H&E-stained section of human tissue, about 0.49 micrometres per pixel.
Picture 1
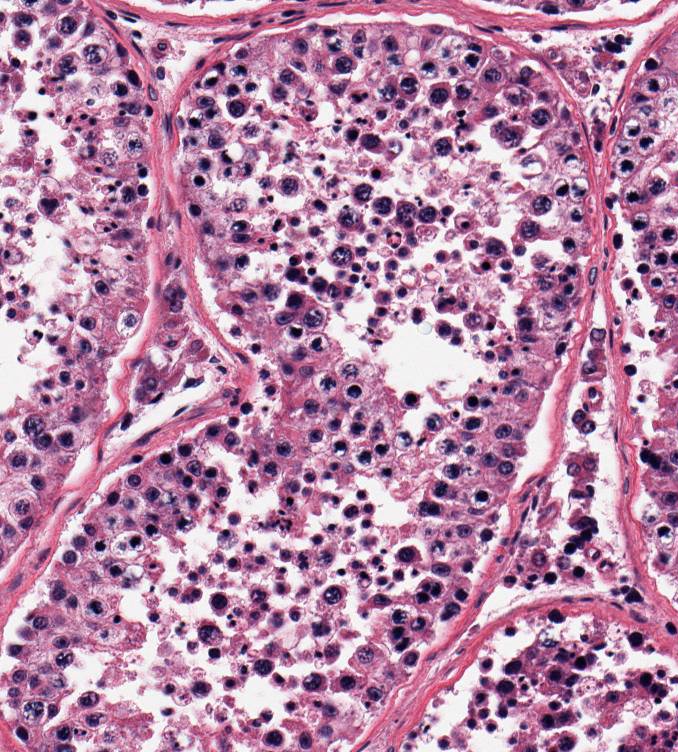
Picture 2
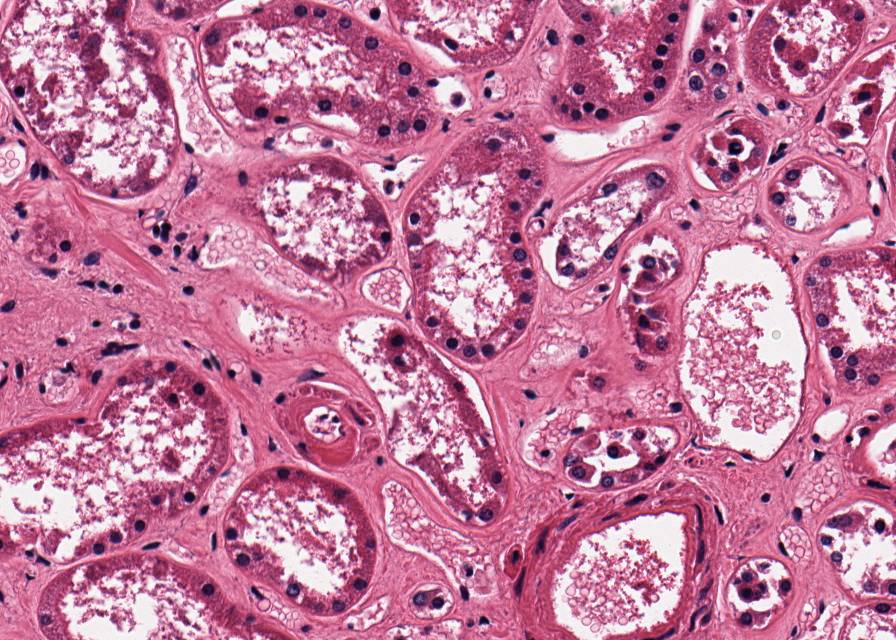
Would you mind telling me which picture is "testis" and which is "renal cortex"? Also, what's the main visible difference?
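The testis occupies picture 1, while picture 2 is renal cortex. In picture 1, closely packed rounded tubules fill the field, one large tubule central and parts of others cut off at the edges, each bounded by a thin pink fibrous wall with flattened, elongated dark nuclei. These tubules are lined by stratified epithelium many cells thick, made of rounded cells, with many small cells bearing dense, very dark round nuclei toward the lumen side. The tubules of picture 2, by contrast, have a single layer of lining cells whose round, dark nuclei sit in a row along the basal edge and whose pink granular cytoplasm becomes frayed and vacuolated towards the lumen.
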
